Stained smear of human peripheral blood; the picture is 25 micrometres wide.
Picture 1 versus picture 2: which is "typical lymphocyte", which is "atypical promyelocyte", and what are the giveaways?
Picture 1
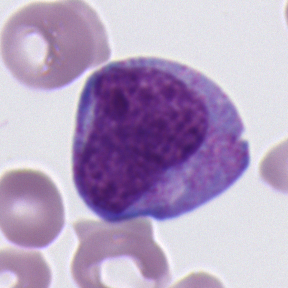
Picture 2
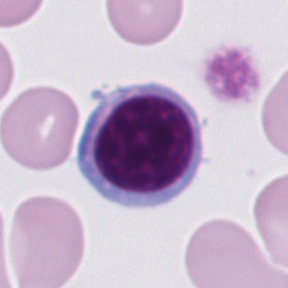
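Picture 1 shows the atypical promyelocyte, and picture 2 the typical lymphocyte. The first cell is the larger, at about 16 micrometres across, against about 11 micrometres for the second.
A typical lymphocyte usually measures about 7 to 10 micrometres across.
The lymphocyte here is therefore a little above that range. In picture 2 the nucleus, round and about 9 micrometres across, fills about 60% of the cell's area, and the cytoplasm is only a narrow pale blue rim around it.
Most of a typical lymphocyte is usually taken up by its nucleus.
Its chromatin is dark purple and densely clumped, with no distinct nucleolus. Granules separate the two: fine pink-purple granules are scattered through the cytoplasm of the atypical promyelocyte, whereas the lymphocyte's cytoplasm shows none.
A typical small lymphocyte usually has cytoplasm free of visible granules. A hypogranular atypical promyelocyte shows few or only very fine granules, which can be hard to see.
The outlines differ as well: the atypical promyelocyte is rounded but somewhat angular and has no hair-like projections, while the lymphocyte has small blebs projecting along its upper left edge. Neither cell shows vacuoles in its cytoplasm. Around the atypical promyelocyte, red cells lie close without overlapping it.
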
